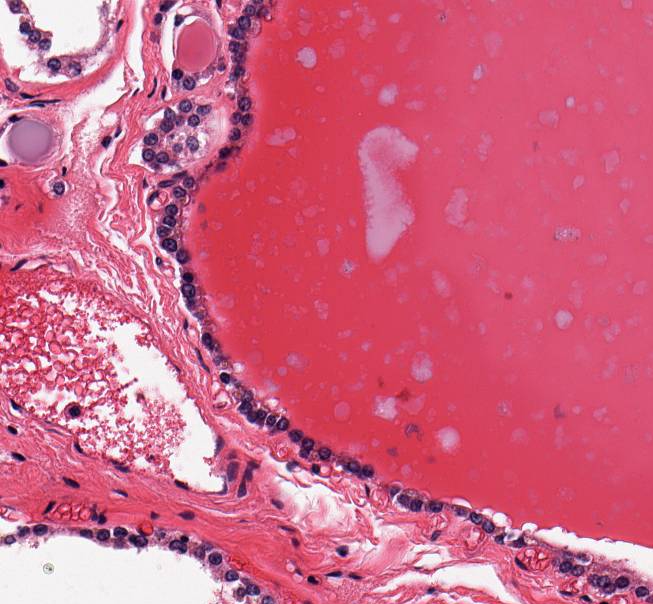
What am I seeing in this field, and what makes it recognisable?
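The structure shown is a thyroid follicle. A single large follicle filled with colloid occupies most of the right and upper field.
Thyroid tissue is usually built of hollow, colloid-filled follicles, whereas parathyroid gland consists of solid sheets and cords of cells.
The colloid contains many small pale vacuoles and one larger, irregular pale cleft near the upper centre. A single layer of low cuboidal cells lines the follicle, their round, darkly stained nuclei set in a single row.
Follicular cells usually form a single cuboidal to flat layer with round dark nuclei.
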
